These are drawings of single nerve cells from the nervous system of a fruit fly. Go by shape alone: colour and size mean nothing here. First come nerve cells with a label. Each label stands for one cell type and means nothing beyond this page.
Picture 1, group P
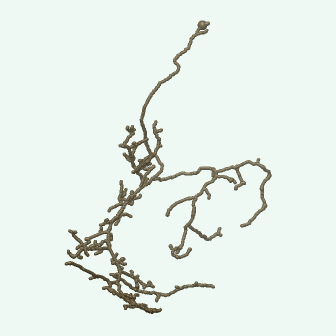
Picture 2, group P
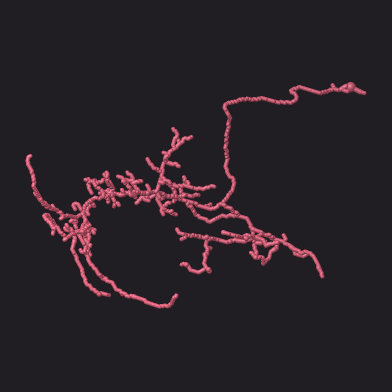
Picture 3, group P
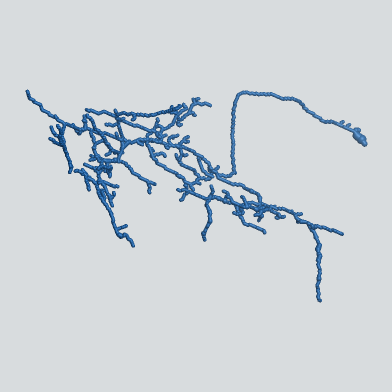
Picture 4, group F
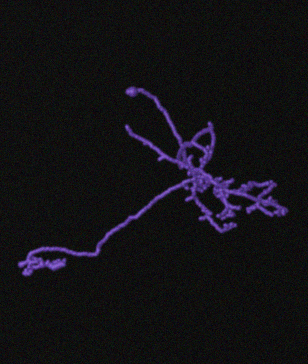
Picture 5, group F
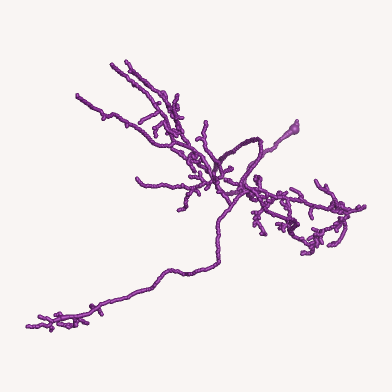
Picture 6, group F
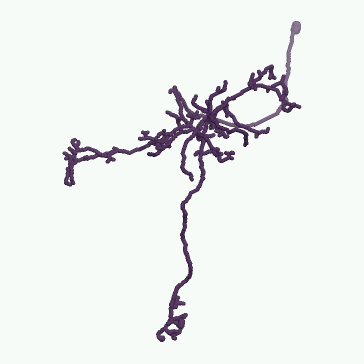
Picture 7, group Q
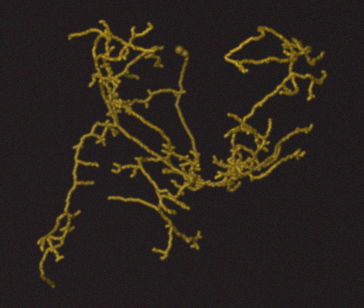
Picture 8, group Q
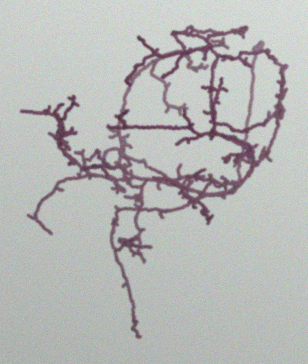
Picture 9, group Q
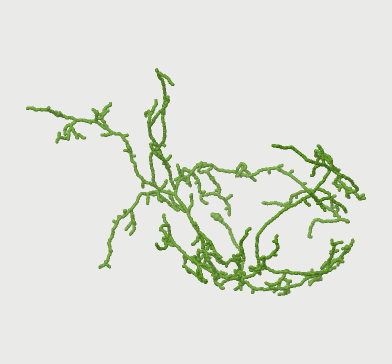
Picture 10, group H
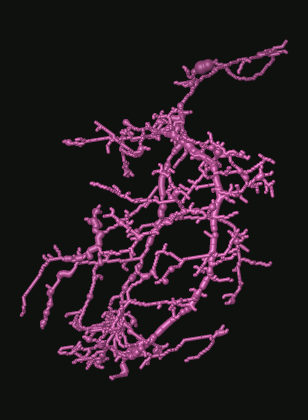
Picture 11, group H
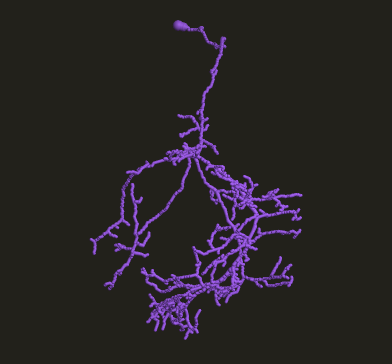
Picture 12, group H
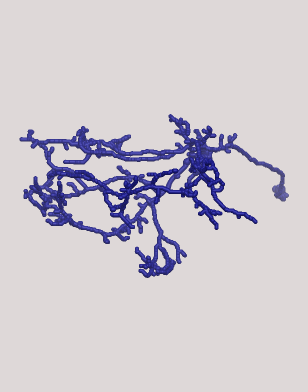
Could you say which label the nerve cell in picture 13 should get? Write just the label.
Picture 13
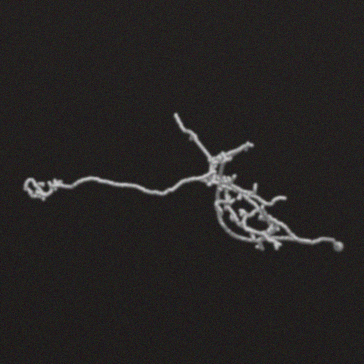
group F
